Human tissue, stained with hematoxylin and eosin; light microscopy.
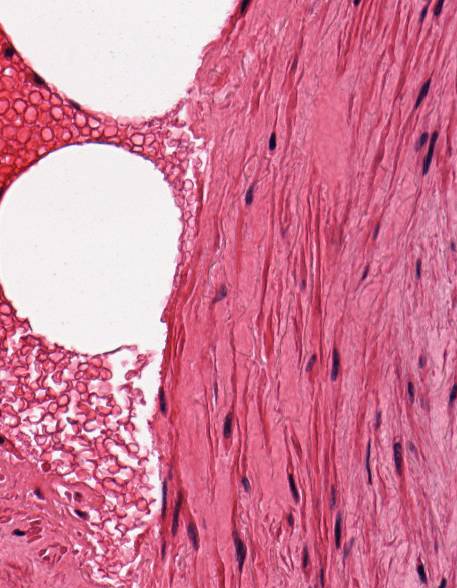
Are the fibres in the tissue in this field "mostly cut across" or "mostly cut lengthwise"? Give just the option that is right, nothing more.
Mostly cut lengthwise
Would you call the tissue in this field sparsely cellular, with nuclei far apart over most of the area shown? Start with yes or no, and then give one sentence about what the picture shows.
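Yes. The muscle nuclei are dark, elongated and cigar-shaped, lying singly and spaced well apart.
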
